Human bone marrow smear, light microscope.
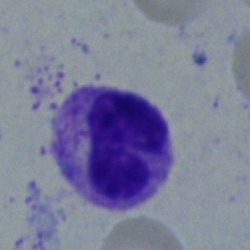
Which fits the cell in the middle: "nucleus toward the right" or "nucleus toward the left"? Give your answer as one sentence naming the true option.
Most of the cytoplasm lies to the left of the nucleus.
